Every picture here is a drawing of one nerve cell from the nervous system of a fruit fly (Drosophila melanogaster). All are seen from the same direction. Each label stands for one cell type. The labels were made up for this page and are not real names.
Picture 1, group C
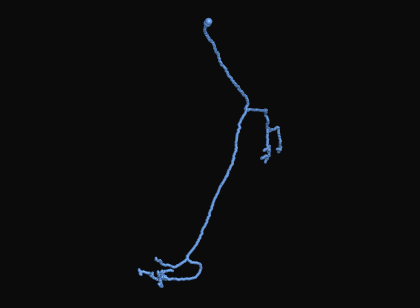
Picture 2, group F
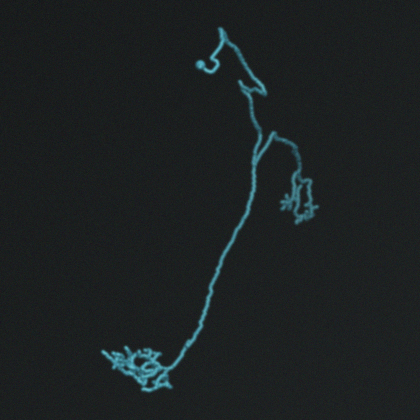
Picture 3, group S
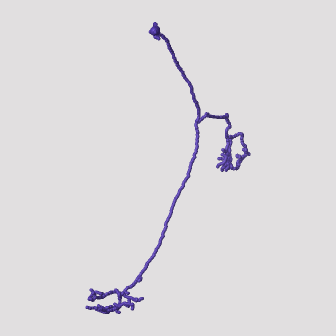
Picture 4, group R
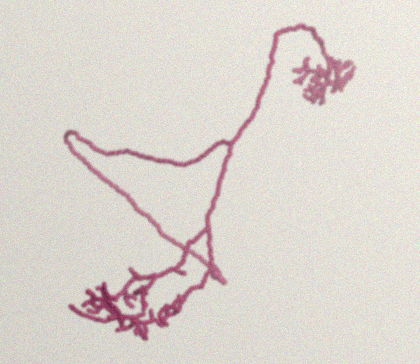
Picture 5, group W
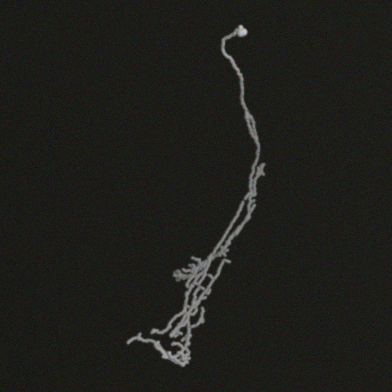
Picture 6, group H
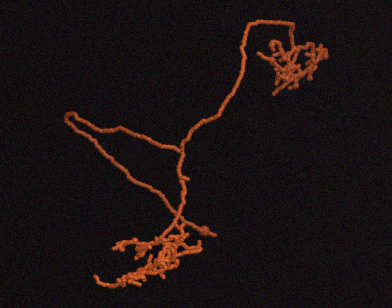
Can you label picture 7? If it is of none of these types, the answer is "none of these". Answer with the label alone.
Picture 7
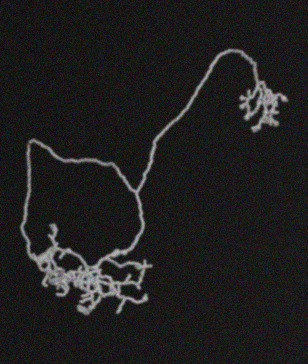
group R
